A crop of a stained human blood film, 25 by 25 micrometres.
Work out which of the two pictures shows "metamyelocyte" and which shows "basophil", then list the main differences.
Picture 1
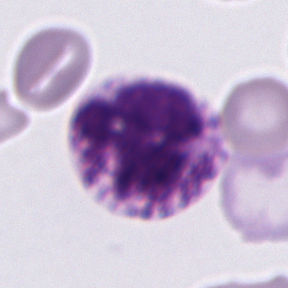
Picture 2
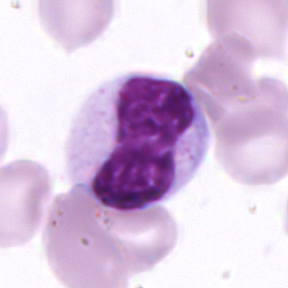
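Let's start with the answer: picture 1 is the basophil and picture 2 is the metamyelocyte. Look first at picture 1, where coarse dark purple-blue granules are scattered through the cytoplasm, with pale pinkish cytoplasm showing between them. The nucleus stains a dense, dark purple, and you won't find any nucleoli in it. The cell measures about 14 by 12 micrometres, about 1.75 times as wide as a red cell that lies whole in the picture, and its right edge touches a red cell.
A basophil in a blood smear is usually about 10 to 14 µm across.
Now turn to picture 2, where the outline is round and smooth and the cell is about 12 micrometres across. Its nucleus fills about 60% of the cell's area, with its long axis running diagonally from upper right to lower left, and again no nucleoli are visible. The cytoplasm is pale pinkish-lilac, and red cells touch the cell at its lower left and at its right side.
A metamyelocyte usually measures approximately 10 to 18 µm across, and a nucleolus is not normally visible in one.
Comparing the two, picture 1 is a little larger, about 14 by 12 against 12 micrometres, and its cytoplasm is pale pinkish between coarse dark purple-blue granules, whereas the cytoplasm in picture 2 is pale pinkish-lilac. Neither nucleus shows nucleoli.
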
